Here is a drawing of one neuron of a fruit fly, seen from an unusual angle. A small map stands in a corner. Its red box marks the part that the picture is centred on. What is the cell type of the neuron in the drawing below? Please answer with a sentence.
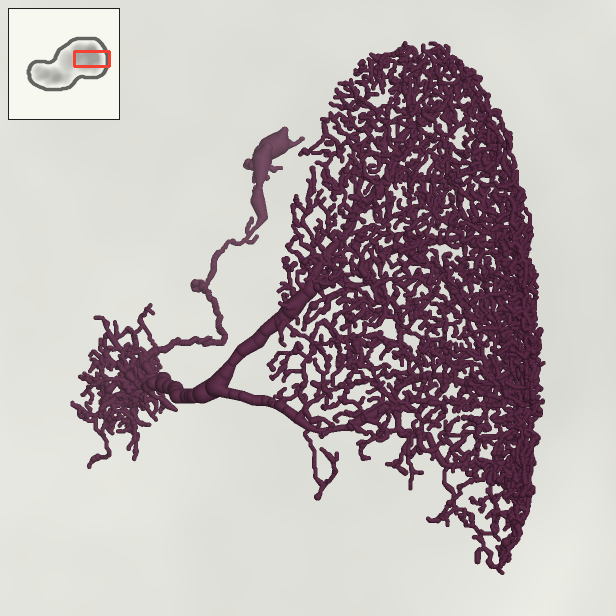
The cell type is DCH.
